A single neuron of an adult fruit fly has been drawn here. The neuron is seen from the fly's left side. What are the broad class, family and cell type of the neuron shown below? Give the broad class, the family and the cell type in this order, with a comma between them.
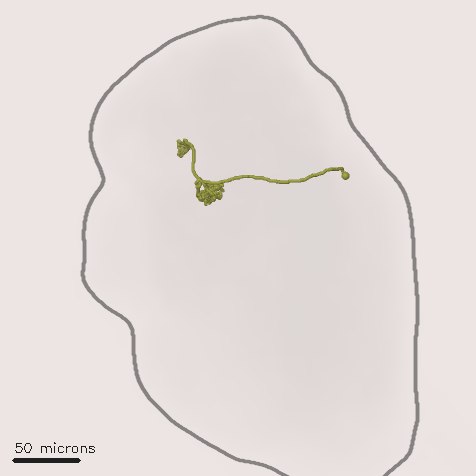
central-brain intrinsic neuron, class CX, FC1E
